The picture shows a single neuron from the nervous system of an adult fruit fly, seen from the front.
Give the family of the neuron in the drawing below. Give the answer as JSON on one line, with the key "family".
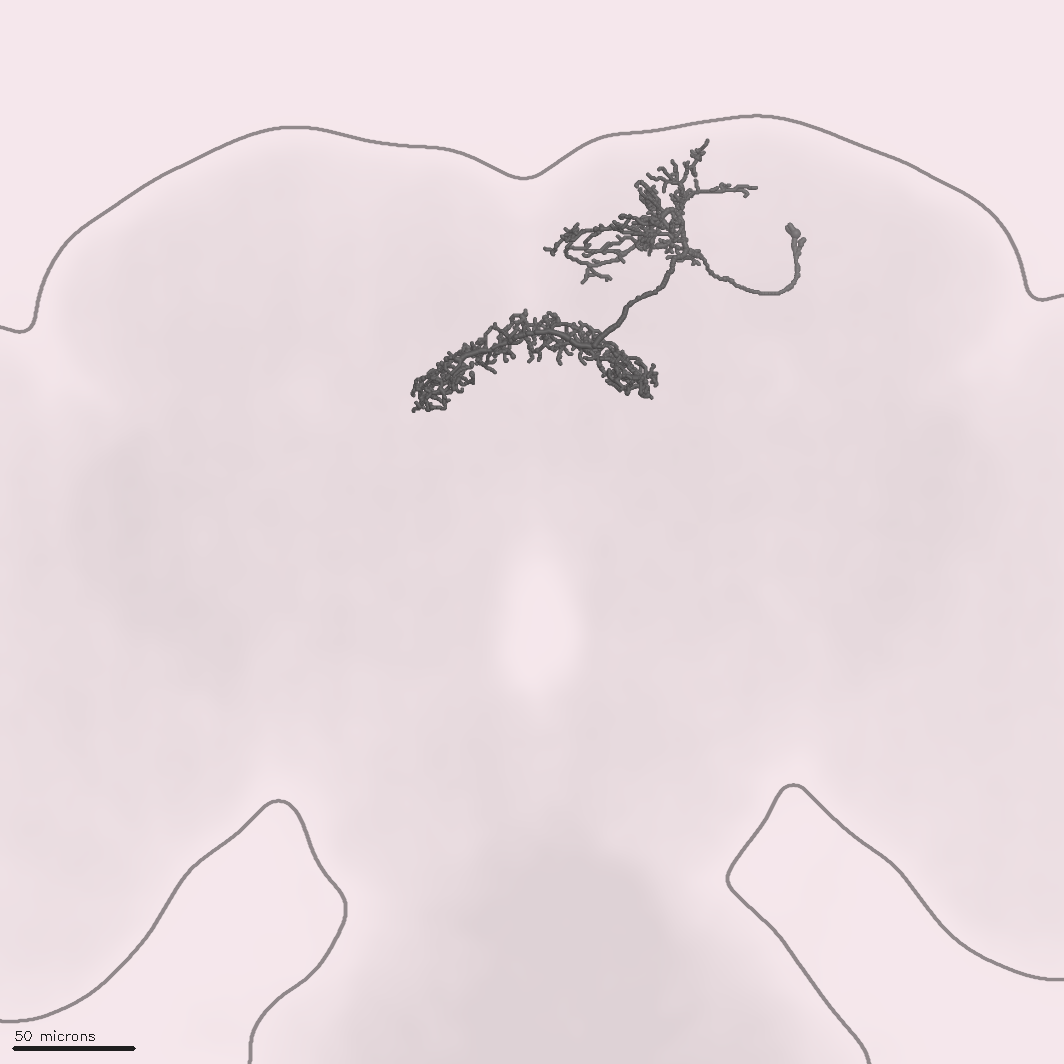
{"family": "hemilineage DL1_dorsal"}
